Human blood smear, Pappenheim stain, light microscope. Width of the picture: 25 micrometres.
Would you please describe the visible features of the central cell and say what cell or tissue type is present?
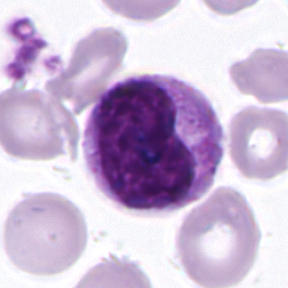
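Smooth, round cell outline. Nucleus indented on right side, kidney-shaped. Chromatin dark, coarsely patchy. Cytoplasm holds fine, faint granules. Cell type: metamyelocyte.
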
